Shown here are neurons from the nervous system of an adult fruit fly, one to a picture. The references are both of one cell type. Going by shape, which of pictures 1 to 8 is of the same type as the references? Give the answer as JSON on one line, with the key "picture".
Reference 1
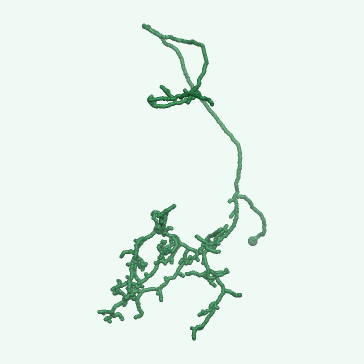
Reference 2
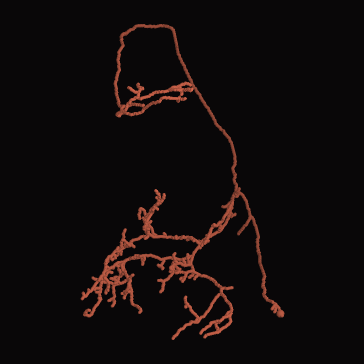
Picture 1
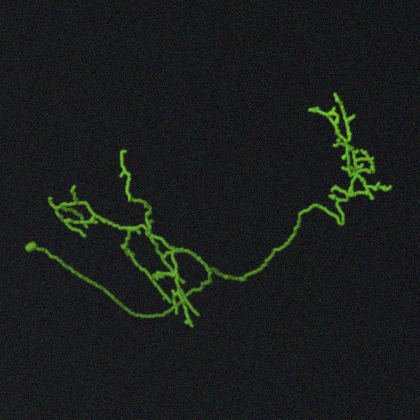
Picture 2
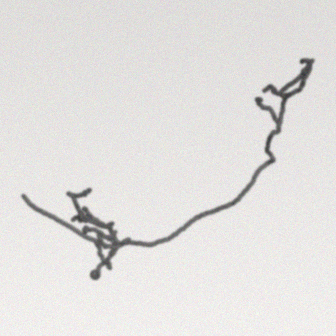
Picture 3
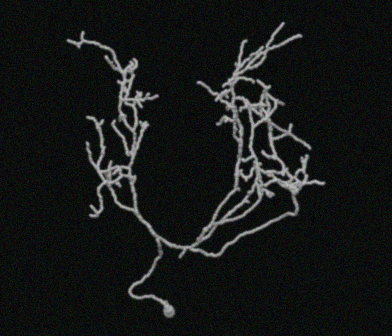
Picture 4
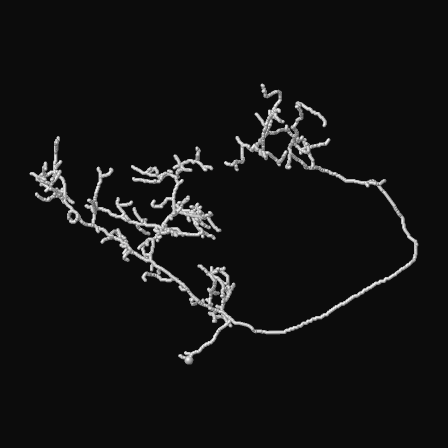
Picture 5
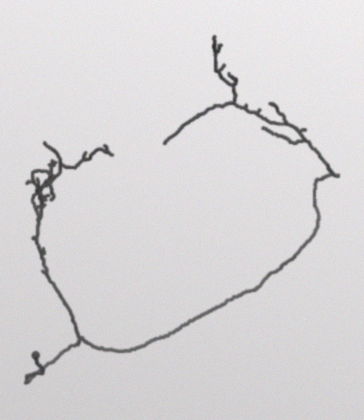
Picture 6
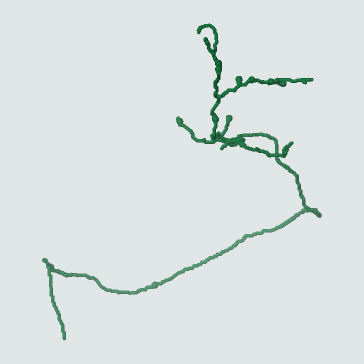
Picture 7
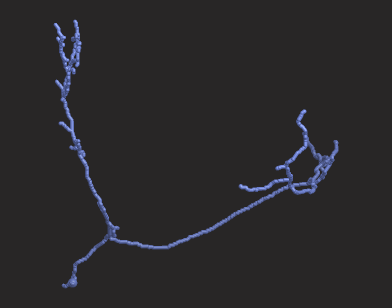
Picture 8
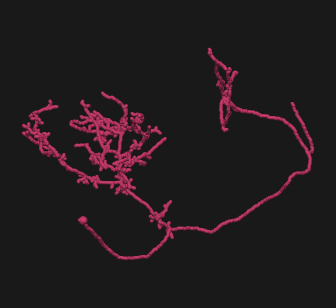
{"picture": 8}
